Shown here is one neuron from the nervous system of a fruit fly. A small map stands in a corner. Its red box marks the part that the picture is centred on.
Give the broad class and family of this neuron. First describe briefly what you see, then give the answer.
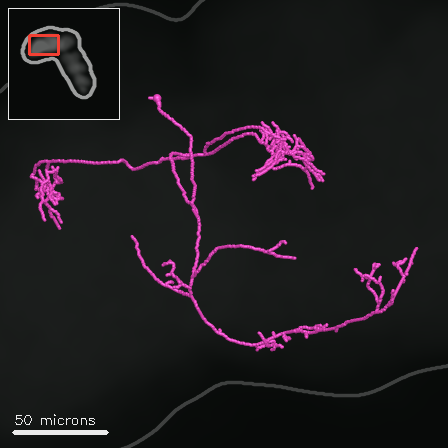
By the scale bar it is about 200 microns wide in this view. Dozens of branch ends can be seen. This is a central-brain intrinsic neuron. The name of its family is class DAN.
